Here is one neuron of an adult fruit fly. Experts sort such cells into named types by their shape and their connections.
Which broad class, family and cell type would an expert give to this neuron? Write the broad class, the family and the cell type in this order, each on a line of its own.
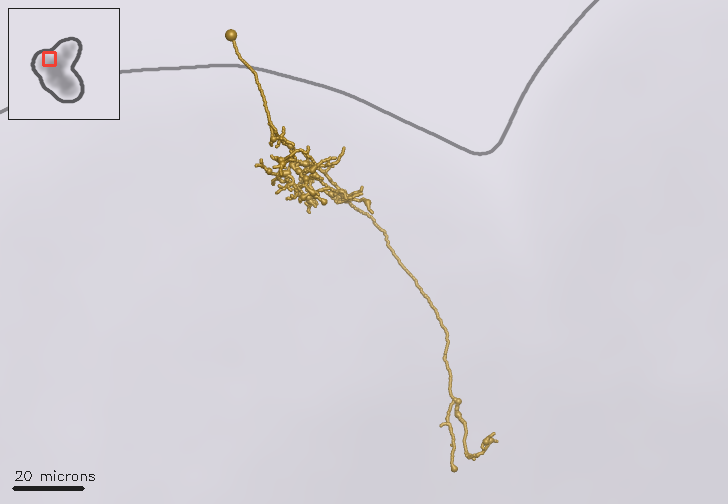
optic-lobe intrinsic neuron
Tm
Tm5c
